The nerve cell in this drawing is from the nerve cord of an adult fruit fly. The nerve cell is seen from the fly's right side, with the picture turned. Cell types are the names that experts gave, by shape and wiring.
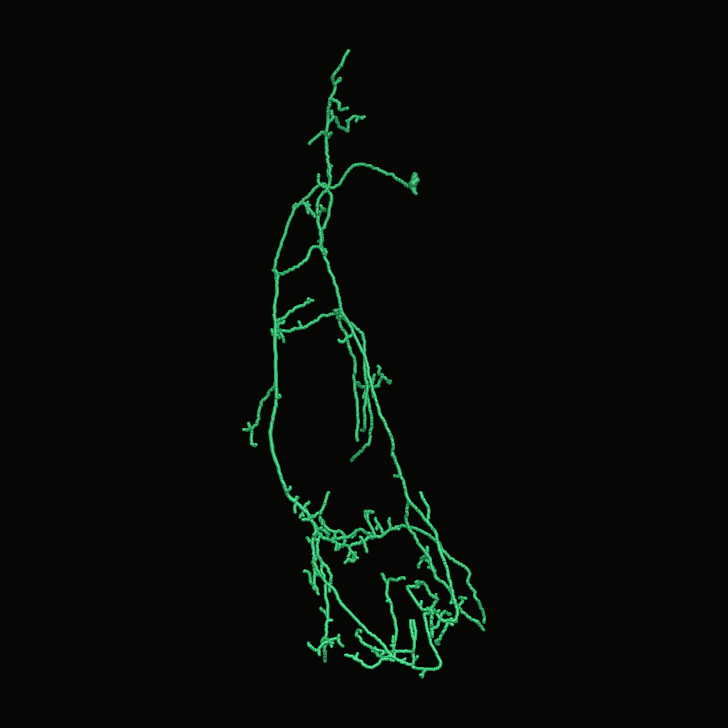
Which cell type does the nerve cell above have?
IN17A037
